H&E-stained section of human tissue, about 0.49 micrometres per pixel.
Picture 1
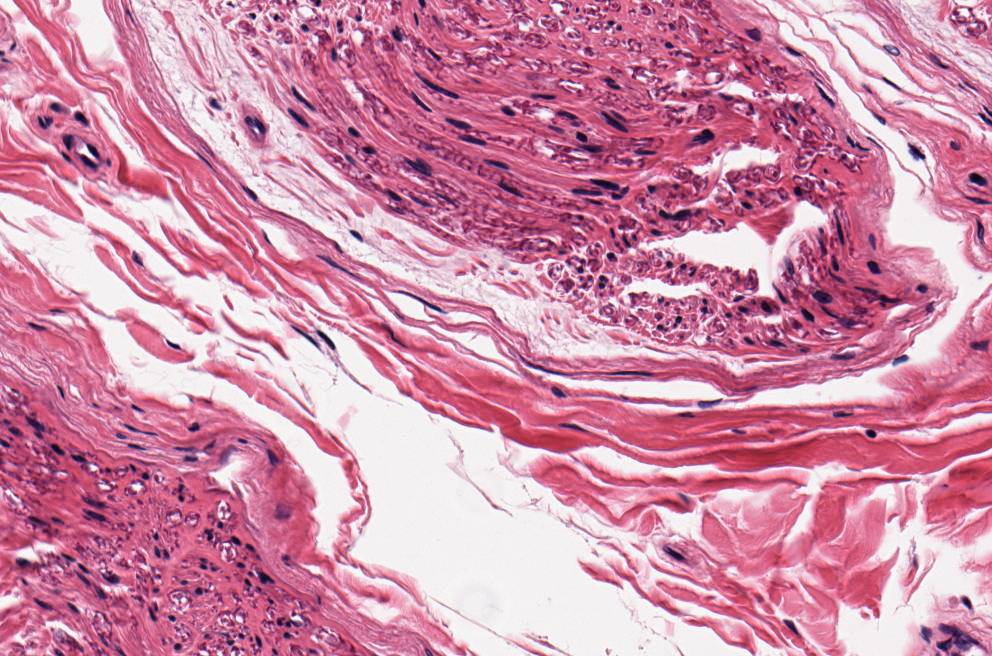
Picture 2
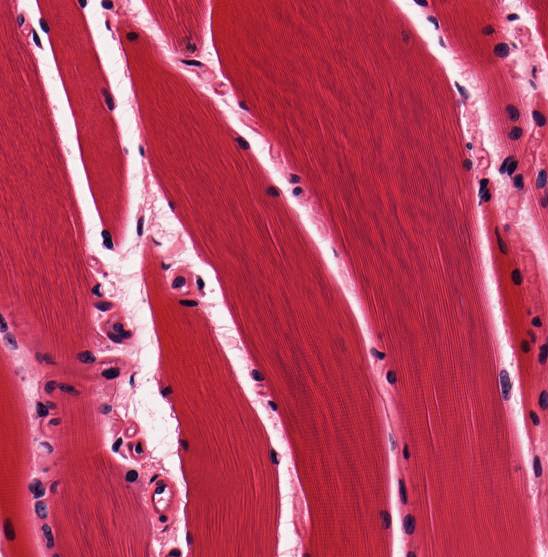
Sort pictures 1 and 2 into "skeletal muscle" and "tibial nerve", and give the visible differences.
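Here the tibial nerve is picture 1, and skeletal muscle is picture 2. In the nerve's lower left corner sits a compact bundle packed with similar small round pale-haloed profiles and dark nuclei. The collagen bundles between are sparsely cellular, with scattered thin dark elongated nuclei; there is no epithelial lining or fat. The muscle shows long, parallel, strongly eosinophilic fibres cut lengthwise, running steeply from upper left to lower right, with flattened nuclei at their edges. On the left, pale loose connective tissue between fibres holds small blood vessels.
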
